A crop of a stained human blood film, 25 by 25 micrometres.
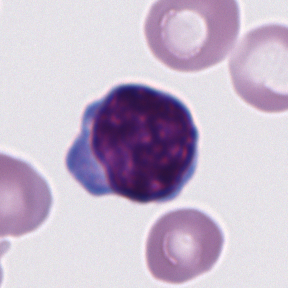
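Typical lymphocyte, the nucleated cell at the centre. Its nucleus is one roundish mass with no lobes, and on the right it reaches almost to the edge of the cell, so most of the visible cytoplasm sits on the left. No vacuoles show in the cytoplasm.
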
